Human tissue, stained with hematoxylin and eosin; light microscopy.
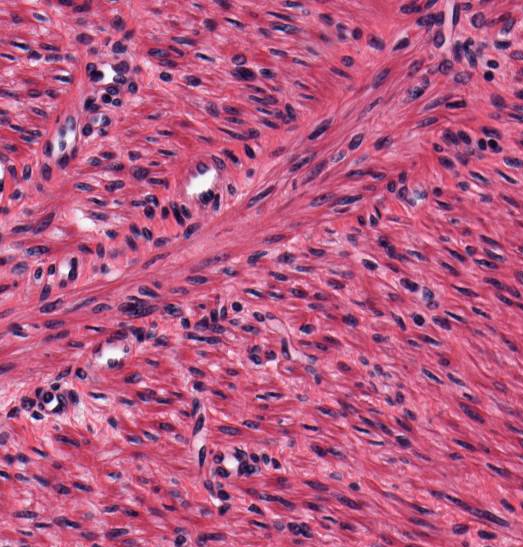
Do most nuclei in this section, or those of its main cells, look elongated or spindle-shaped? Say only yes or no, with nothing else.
Yes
